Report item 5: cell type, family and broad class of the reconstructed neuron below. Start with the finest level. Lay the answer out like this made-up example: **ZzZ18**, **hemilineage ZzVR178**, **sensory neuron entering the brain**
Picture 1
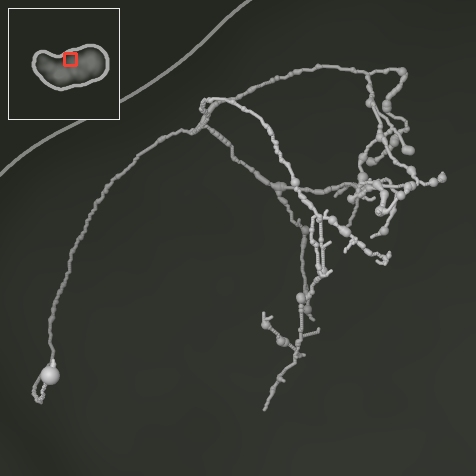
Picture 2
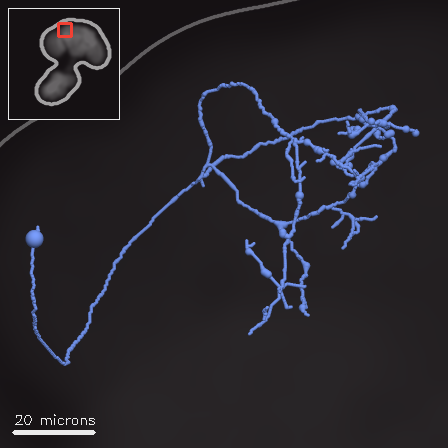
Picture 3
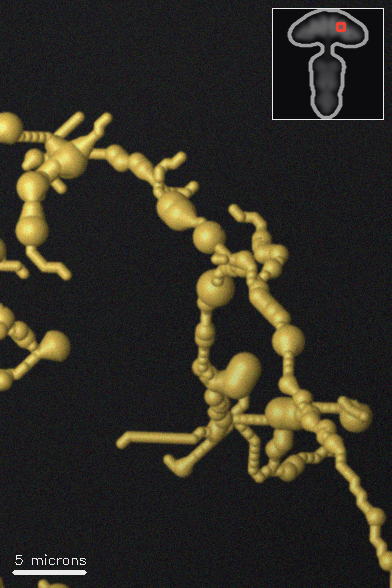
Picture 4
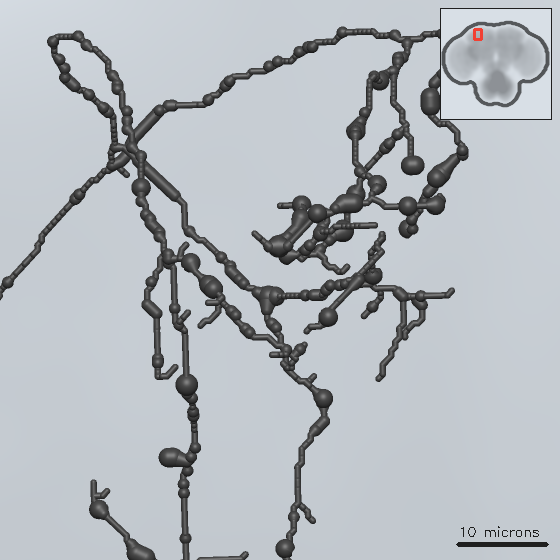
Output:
**SLP345**, **hemilineage SLPpl3**, **central-brain intrinsic neuron**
